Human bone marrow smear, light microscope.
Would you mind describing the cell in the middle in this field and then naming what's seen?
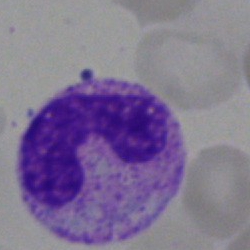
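See how round the outline is? The nucleus is a curved band bent into a horseshoe that opens downward, its chromatin dense, deep purple and coarsely clumped, with no nucleoli visible. That's a band neutrophil.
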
